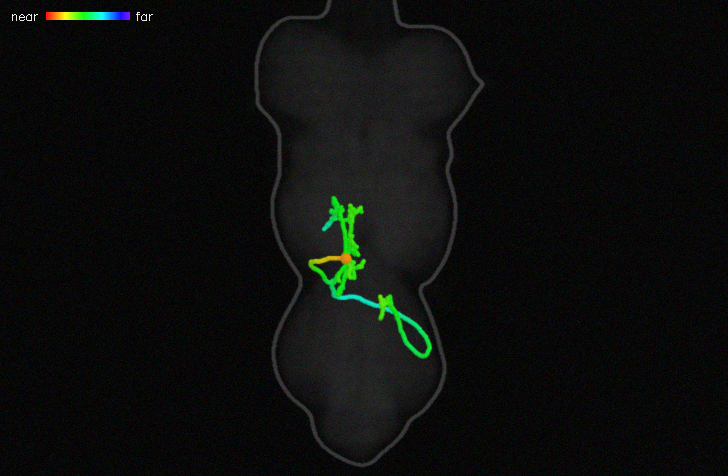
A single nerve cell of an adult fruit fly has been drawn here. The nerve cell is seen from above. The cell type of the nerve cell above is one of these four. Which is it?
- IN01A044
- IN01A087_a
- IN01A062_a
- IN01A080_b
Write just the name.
IN01A087_a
